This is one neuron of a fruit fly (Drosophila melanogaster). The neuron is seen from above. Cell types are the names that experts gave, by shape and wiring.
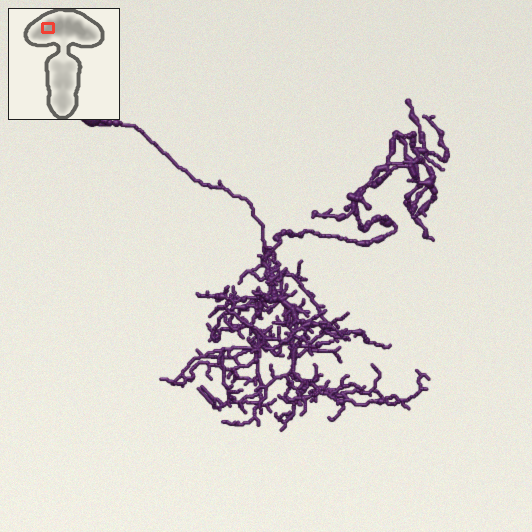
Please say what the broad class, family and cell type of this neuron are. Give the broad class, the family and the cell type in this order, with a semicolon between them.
central-brain intrinsic neuron; hemilineage VLPl2_posterior; LHAV2b2_b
